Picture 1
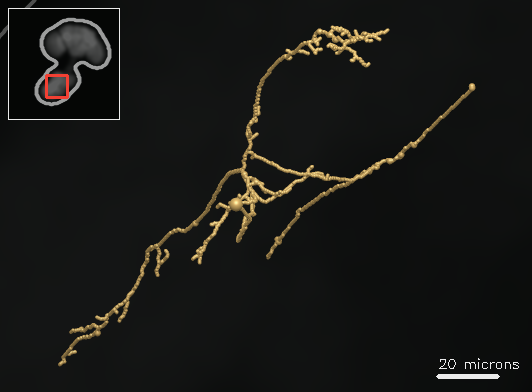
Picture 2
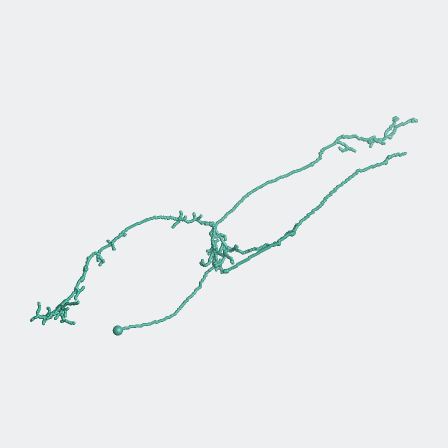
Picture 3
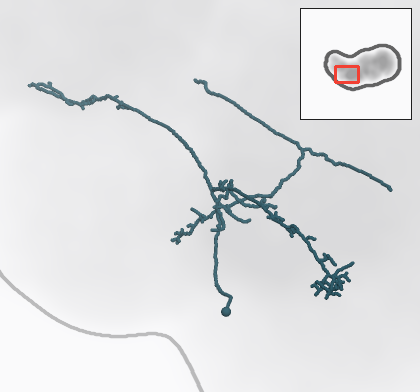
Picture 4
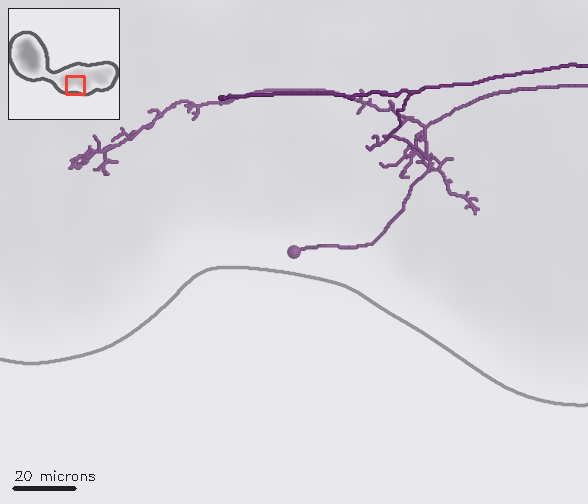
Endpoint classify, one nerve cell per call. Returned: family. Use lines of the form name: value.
family: hemilineage 10B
